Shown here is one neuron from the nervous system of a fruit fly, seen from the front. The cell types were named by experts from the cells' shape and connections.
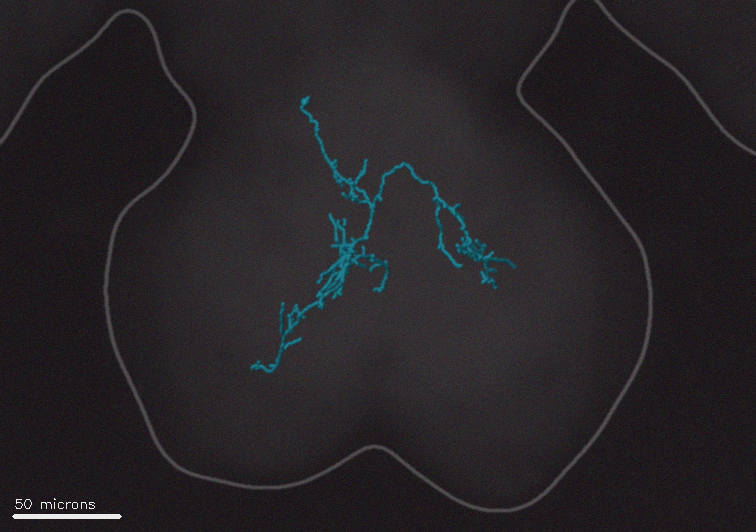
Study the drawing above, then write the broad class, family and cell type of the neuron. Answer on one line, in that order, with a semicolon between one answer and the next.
nerve-cord intrinsic neuron; hemilineage 05B; IN05B087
